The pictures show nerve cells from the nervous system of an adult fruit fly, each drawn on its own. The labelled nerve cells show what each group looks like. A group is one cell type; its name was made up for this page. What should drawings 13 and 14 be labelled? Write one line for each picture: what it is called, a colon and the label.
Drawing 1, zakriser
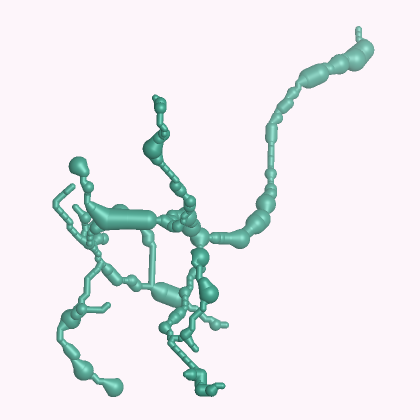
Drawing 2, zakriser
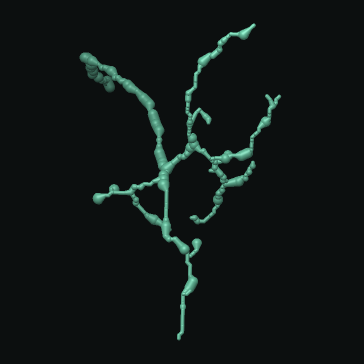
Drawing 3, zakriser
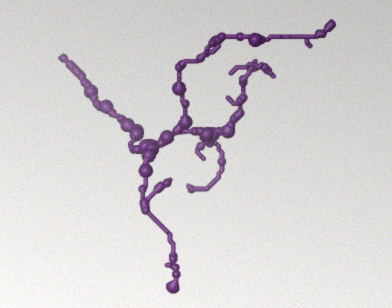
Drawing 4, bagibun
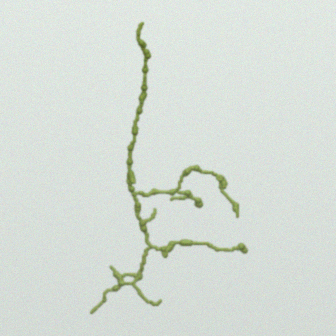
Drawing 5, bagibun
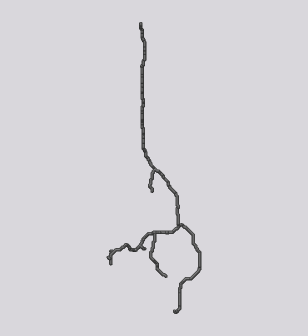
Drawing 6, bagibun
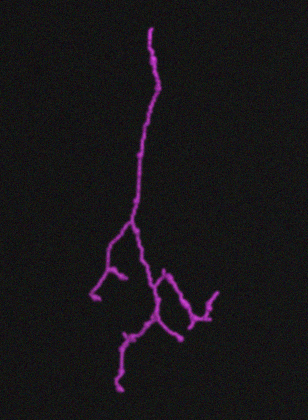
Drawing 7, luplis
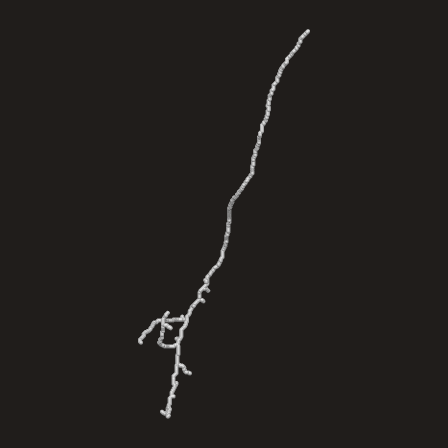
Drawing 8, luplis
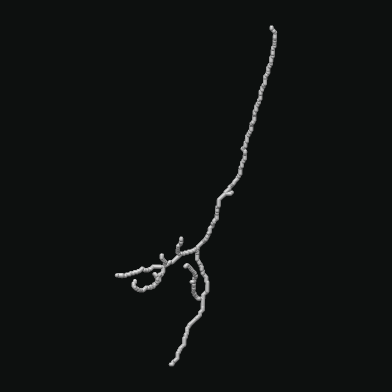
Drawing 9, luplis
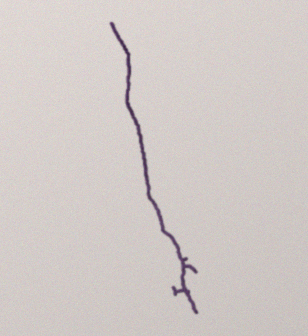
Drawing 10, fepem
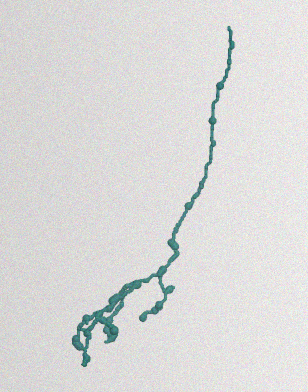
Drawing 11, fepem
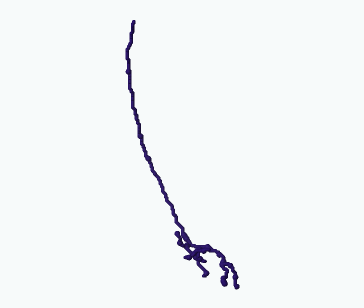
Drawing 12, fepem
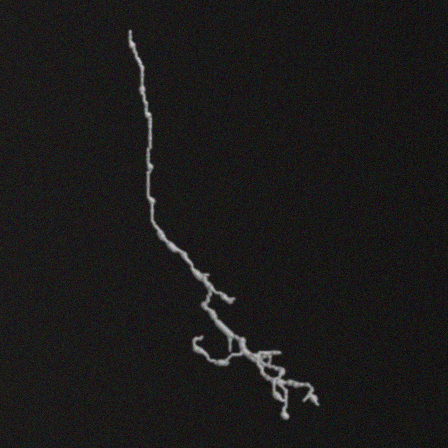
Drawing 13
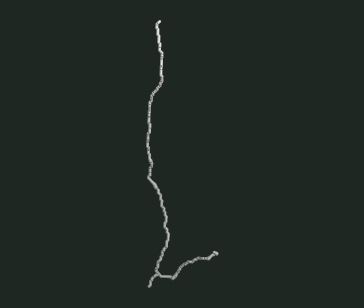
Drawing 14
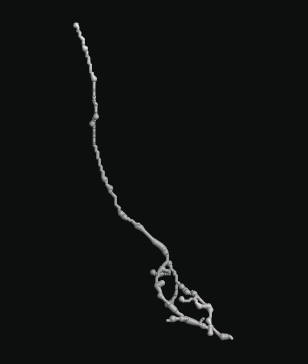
13: bagibun
14: fepem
